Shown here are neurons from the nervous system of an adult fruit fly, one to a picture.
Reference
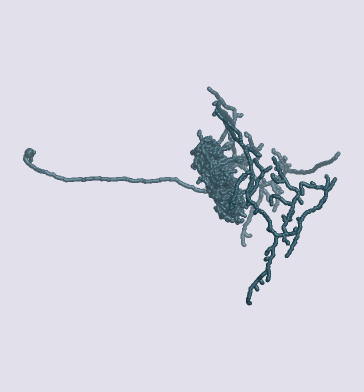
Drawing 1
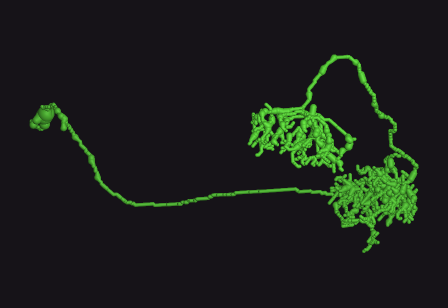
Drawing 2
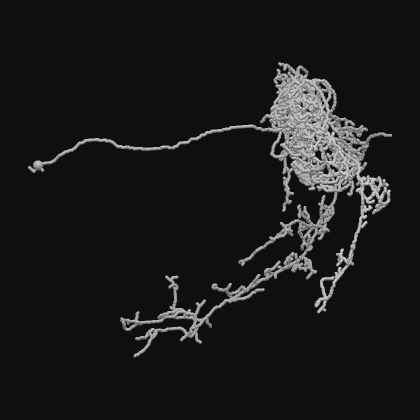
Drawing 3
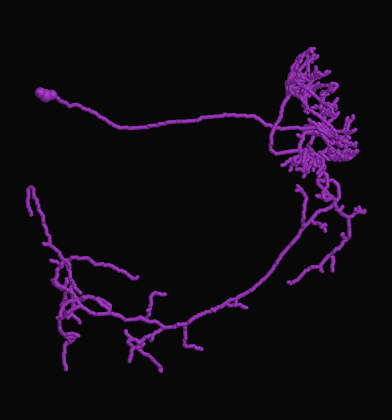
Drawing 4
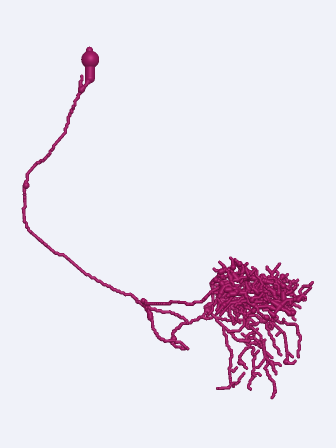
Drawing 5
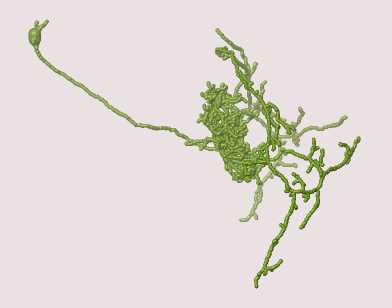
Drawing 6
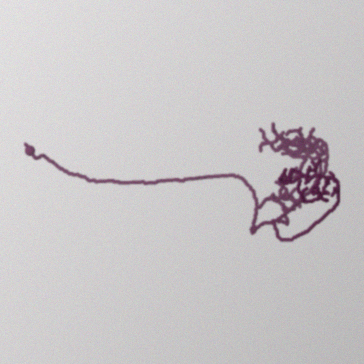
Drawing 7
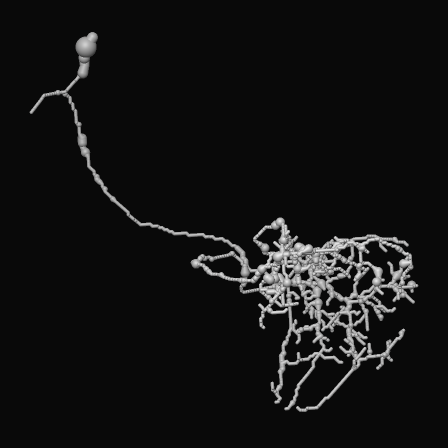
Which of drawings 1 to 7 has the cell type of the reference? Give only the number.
5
